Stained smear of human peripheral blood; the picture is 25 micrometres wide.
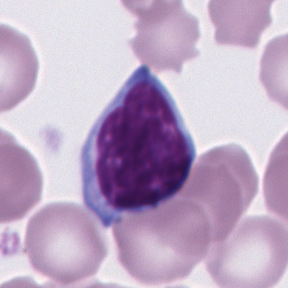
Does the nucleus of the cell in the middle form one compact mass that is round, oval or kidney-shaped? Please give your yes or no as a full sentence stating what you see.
Yes, what its nucleus forms is one compact round, oval or kidney-shaped mass.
